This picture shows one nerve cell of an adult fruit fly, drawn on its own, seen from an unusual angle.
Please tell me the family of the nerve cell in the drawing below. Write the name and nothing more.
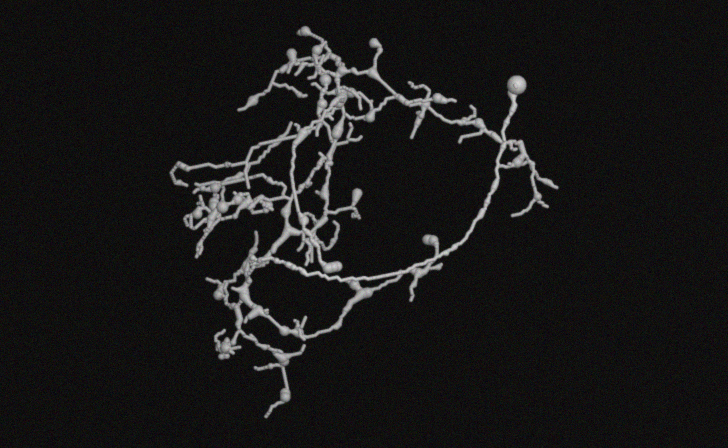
hemilineage TRdm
